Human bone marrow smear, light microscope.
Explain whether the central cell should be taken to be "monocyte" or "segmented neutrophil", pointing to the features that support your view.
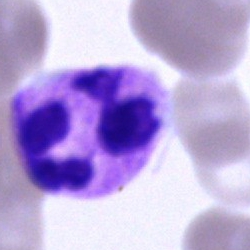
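This is a segmented neutrophil. Look at the nucleus: it is split into several separate dark lobes rather than forming one mass.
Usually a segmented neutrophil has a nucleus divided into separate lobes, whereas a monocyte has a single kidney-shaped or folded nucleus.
The cytoplasm here is a pale pinkish lilac.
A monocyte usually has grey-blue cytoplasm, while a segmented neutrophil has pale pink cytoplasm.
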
